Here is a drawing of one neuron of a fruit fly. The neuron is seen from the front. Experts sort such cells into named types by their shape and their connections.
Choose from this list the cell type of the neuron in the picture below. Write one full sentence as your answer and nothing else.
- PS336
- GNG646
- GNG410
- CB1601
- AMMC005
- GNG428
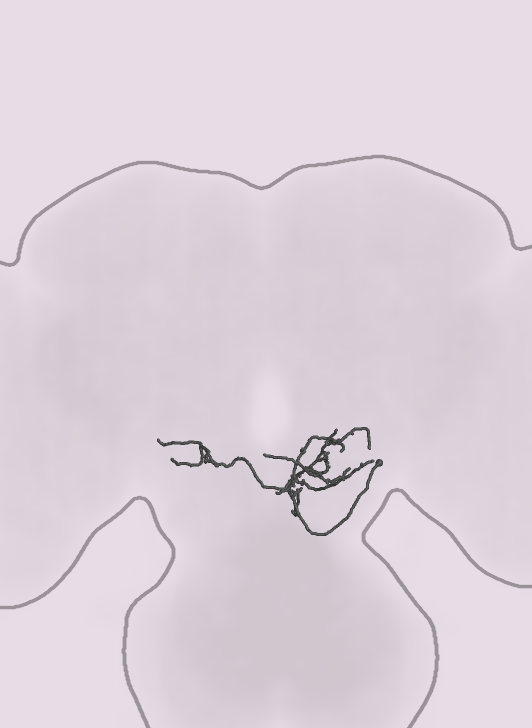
The cell type name GNG646 applies to this neuron.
